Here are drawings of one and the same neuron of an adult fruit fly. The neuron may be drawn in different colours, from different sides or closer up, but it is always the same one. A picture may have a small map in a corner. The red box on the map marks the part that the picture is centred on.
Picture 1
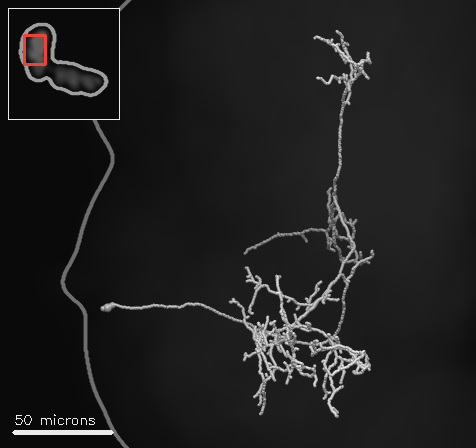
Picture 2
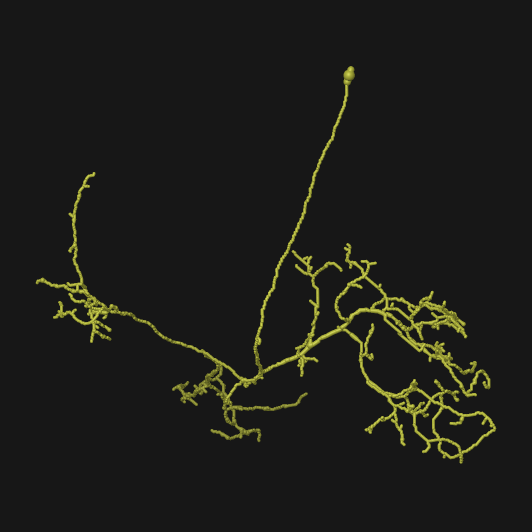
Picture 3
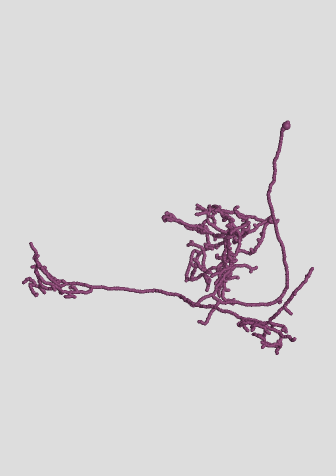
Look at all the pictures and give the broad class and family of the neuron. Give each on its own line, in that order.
central-brain intrinsic neuron
hemilineage PSa1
